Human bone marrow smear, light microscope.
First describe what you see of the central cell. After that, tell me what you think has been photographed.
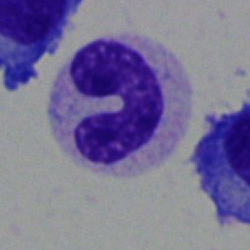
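Round outline, smooth edge. Nucleus a single curved C-shaped mass, deep notch opening to the left. Chromatin dense and clumped, small paler patches scattered through it. Cytoplasm holds only fine, faint granules. Band neutrophil.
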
